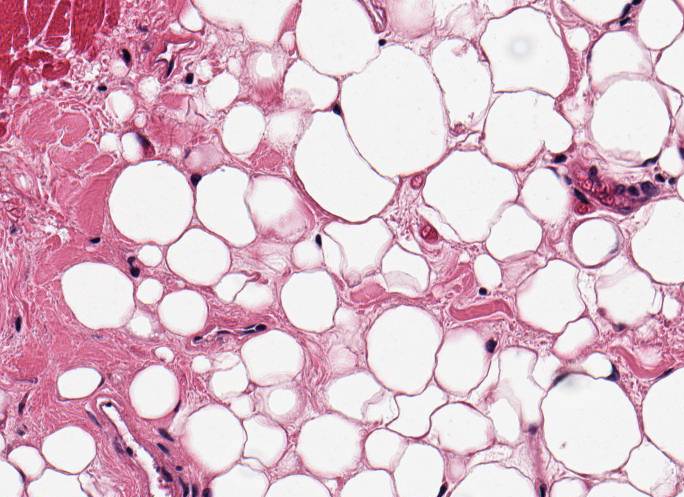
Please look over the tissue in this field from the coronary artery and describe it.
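Fat cells occupy most of the field, especially centrally and on the right. Their few nuclei are small, dark and flattened against the cell edge. Denser pink fibrous stroma is concentrated along the left side. A patch of deep red tissue lies in the top-left corner.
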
